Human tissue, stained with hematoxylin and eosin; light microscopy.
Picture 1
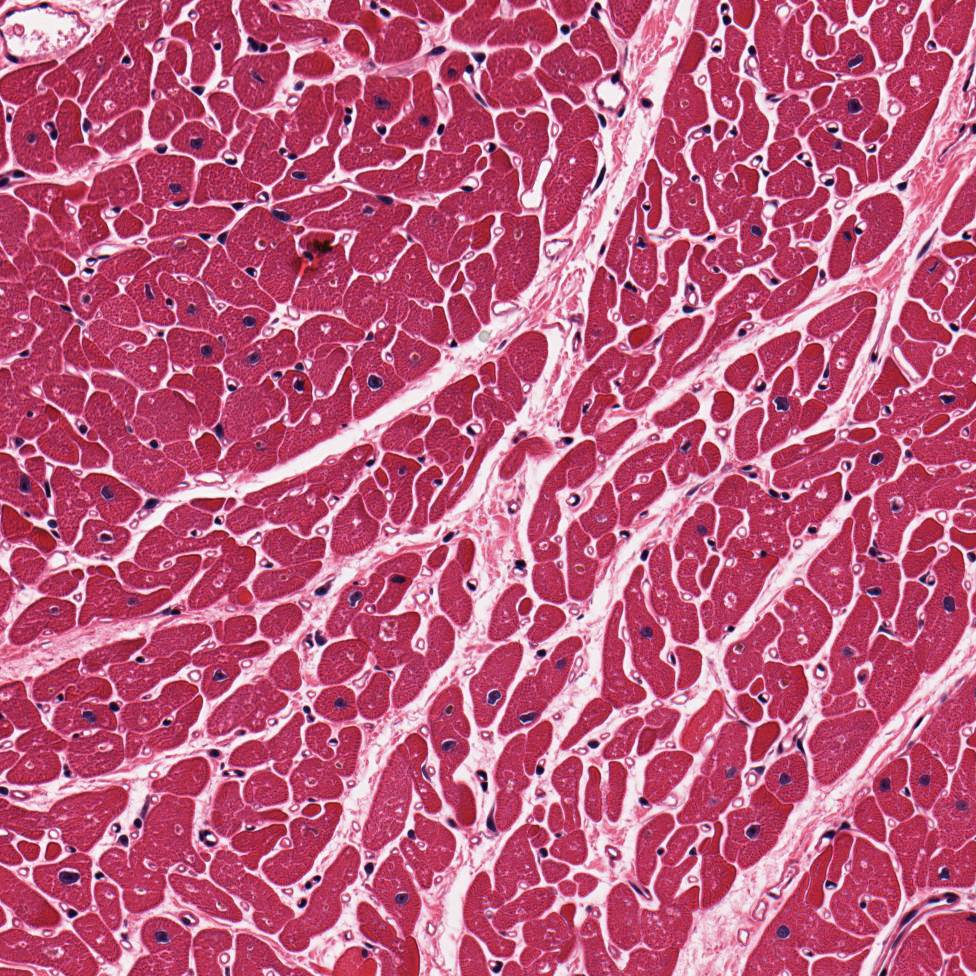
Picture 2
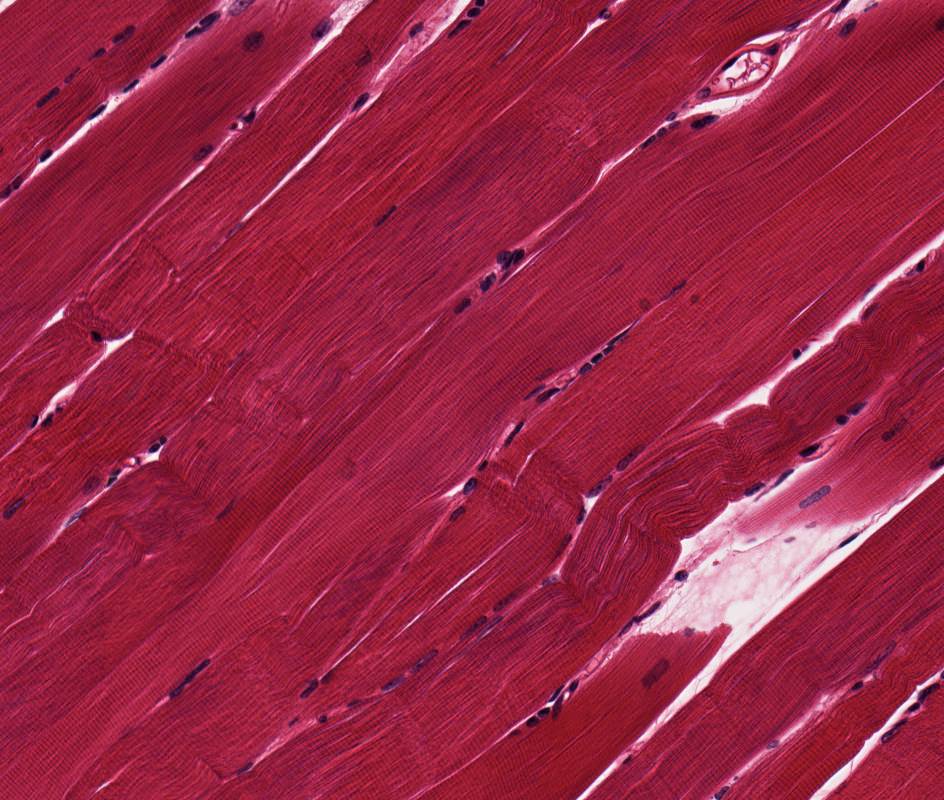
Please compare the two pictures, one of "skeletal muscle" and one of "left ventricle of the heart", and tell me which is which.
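Quick one: the left ventricle of the heart is picture 1, and the skeletal muscle is picture 2. In the first, most cardiac muscle fibres are cut across or obliquely, so you get irregular polygonal profiles all over the field, and many of the central nuclei have a small pale clear zone around them. Their cytoplasm is deep pink-red and finely stippled, and small dark elongated nuclei are tucked into the narrow gaps between the fibres. In the second, fine cross-striations run across the whole width of the fibres, and the flattened nuclei sit at the fibre edges, not the centres. The cytoplasm there stains deep red-pink with eosin as well, and only thin connective tissue strands with a few dark elongated nuclei separate the fibres.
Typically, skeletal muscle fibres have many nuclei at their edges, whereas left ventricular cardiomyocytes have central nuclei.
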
